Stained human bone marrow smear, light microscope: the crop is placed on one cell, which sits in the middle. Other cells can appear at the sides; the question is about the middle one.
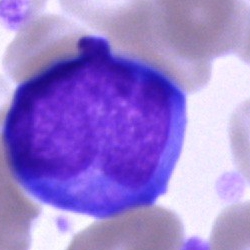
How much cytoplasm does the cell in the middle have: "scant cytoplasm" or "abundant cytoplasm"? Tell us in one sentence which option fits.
A narrow rim is all the cytoplasm this cell has.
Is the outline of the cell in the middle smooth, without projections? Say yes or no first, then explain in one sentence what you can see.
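No. A small rounded bleb protrudes from the top edge of the cell.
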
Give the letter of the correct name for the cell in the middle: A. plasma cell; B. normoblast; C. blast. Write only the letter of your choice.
C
